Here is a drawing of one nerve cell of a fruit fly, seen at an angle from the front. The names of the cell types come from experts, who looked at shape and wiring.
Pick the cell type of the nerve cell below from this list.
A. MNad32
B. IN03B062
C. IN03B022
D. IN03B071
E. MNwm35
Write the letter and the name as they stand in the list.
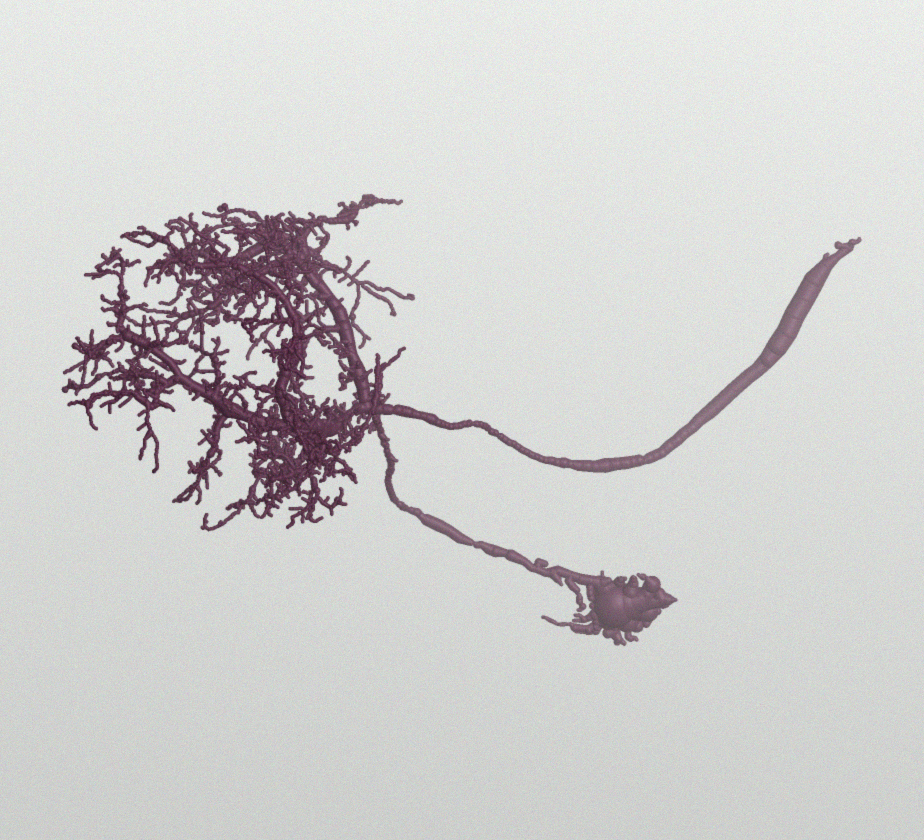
E. MNwm35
